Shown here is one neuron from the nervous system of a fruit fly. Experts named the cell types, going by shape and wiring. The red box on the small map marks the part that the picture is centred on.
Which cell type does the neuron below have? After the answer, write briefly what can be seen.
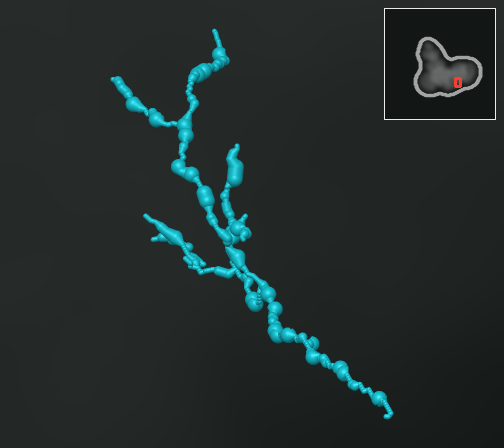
Its cell type is JO-EV1. Its broad class is sensory neuron entering the brain. The drawing shows no cell body. It has a dozen or fewer branch ends.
